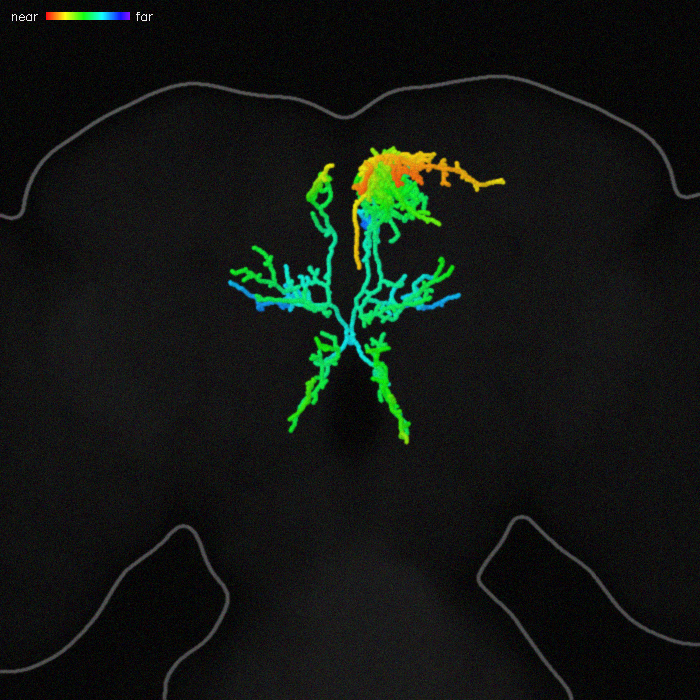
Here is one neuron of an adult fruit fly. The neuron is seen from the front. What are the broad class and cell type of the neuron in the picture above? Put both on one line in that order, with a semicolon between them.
central-brain intrinsic neuron; SMP470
